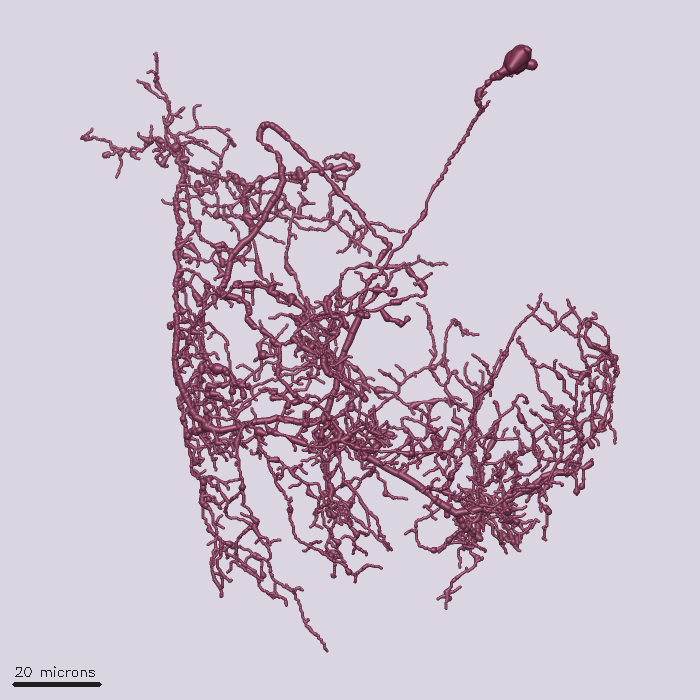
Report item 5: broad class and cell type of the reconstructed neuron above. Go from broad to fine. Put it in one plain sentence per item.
A central-brain intrinsic neuron, type AVLP078.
